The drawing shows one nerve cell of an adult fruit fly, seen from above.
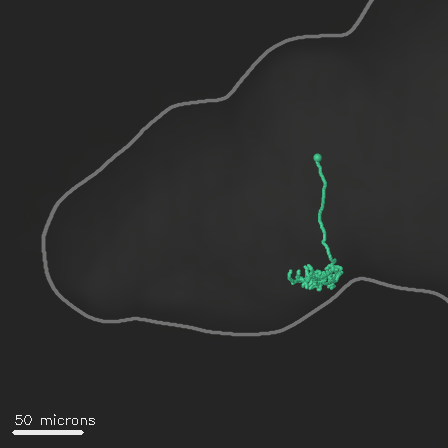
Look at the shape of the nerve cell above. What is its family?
Li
